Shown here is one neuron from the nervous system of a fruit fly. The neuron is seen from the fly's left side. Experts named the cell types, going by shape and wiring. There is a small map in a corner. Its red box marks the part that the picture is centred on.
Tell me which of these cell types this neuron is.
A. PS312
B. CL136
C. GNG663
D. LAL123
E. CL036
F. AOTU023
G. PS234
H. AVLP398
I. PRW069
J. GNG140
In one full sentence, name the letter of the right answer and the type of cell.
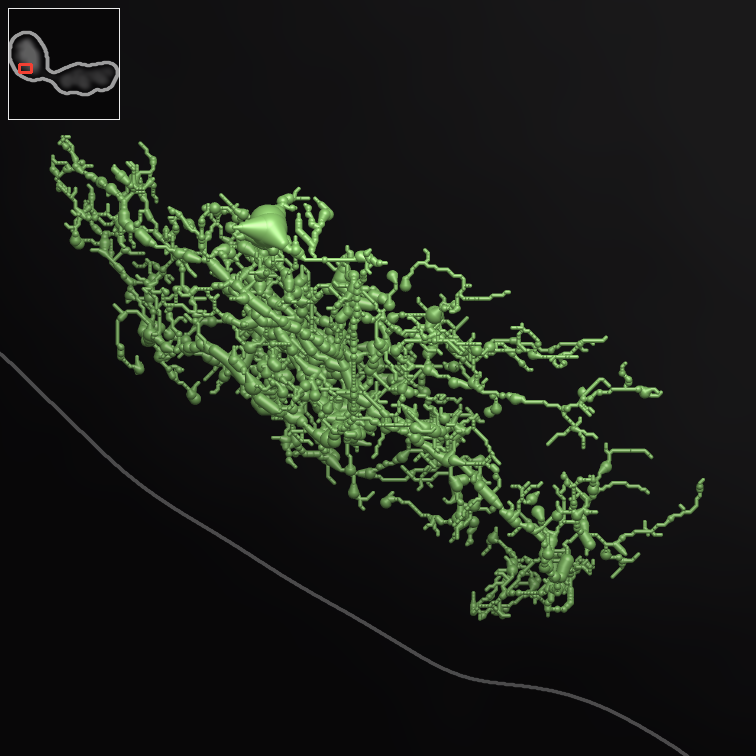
The neuron is of type GNG140, and that type is option J.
